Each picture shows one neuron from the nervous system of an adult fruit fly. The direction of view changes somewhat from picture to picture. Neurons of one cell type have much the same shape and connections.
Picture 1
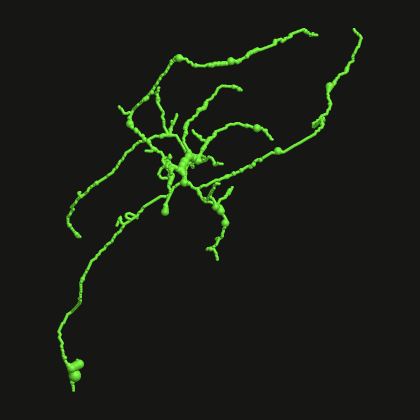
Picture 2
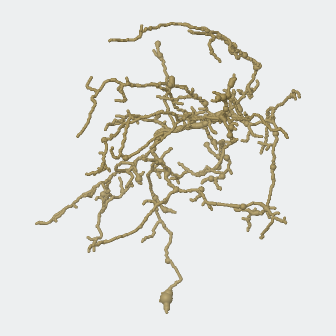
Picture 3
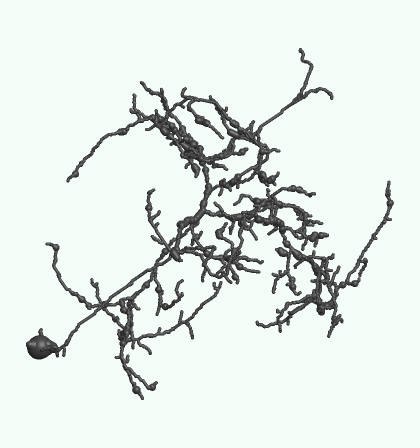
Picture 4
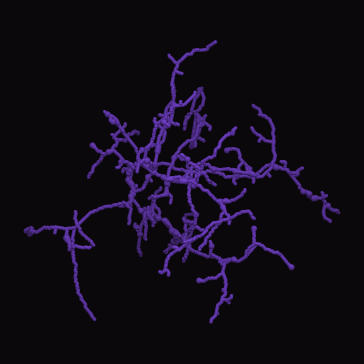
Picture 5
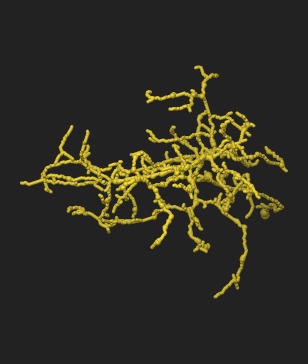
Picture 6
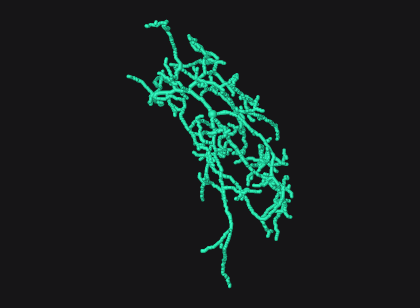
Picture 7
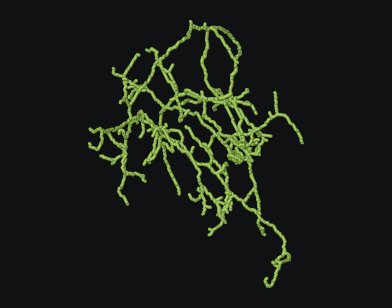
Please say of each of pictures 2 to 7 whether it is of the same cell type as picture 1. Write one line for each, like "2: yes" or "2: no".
2: yes
3: no
4: yes
5: yes
6: no
7: yes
